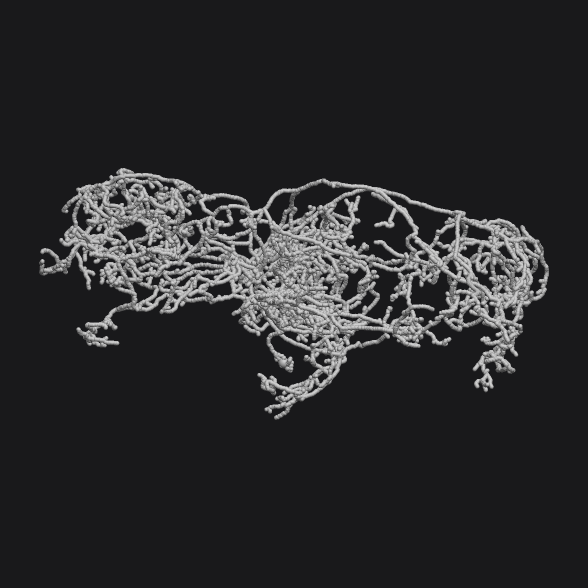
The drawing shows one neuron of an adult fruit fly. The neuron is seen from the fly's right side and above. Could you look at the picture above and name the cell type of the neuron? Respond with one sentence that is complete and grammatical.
This neuron is of the type INXXX008.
